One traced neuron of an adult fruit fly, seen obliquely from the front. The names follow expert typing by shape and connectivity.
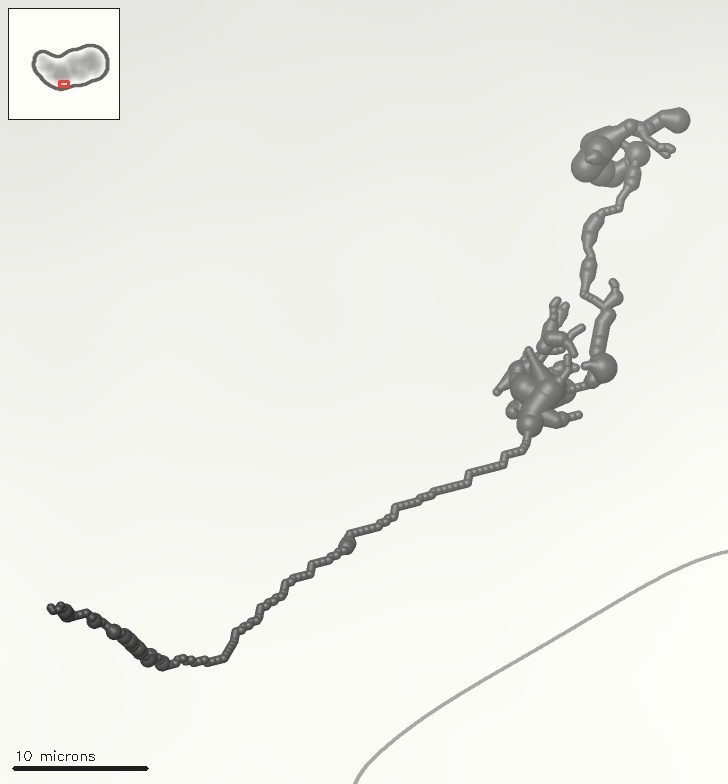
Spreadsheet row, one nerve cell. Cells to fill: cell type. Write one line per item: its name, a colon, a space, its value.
cell type: L5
